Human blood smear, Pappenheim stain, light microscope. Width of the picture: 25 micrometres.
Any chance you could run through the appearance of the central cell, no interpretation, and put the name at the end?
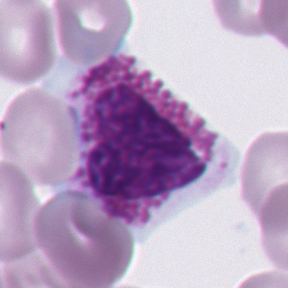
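The outline strikes me as irregular and angular, not round. Coarse purplish-red granules crowd the cytoplasm around the nucleus, though a pale bluish-grey band along the lower right edge carries few. I can see no nucleoli. It is an eosinophil.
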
